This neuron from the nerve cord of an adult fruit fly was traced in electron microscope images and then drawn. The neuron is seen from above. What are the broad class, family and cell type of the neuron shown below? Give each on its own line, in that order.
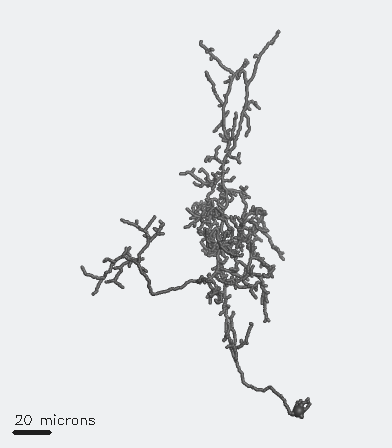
nerve-cord intrinsic neuron
hemilineage 06A
IN06A025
